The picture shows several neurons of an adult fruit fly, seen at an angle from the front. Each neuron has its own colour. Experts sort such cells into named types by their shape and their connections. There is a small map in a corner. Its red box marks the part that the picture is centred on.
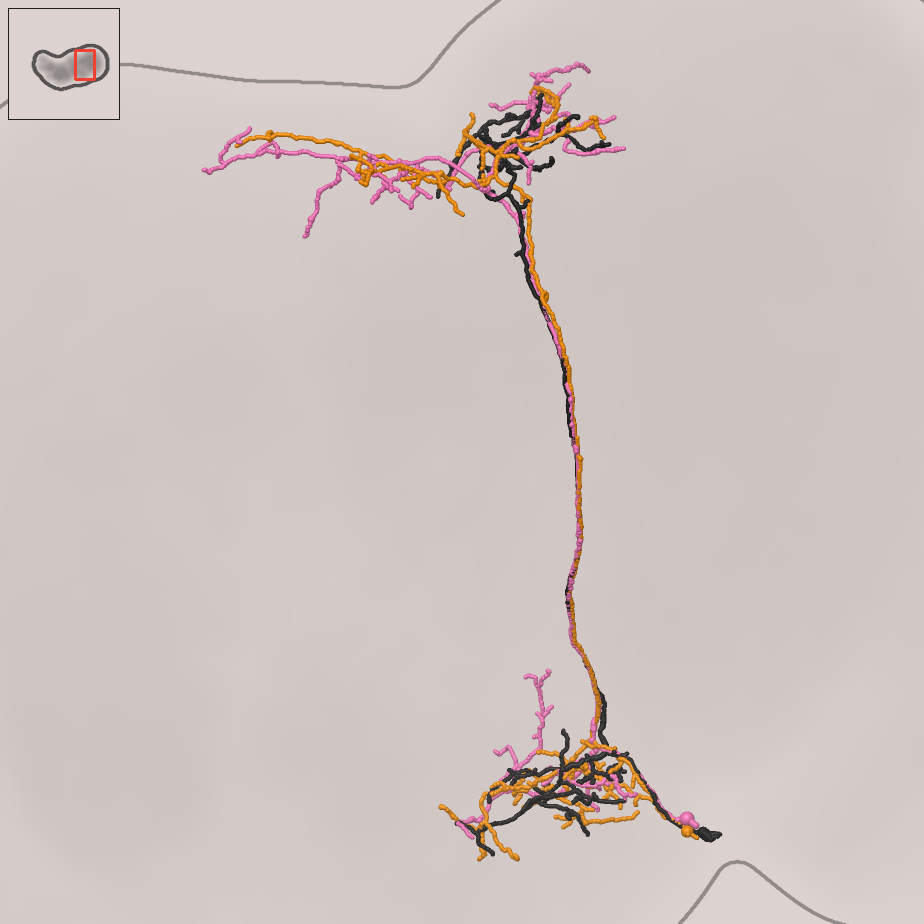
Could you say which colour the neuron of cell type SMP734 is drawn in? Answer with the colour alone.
black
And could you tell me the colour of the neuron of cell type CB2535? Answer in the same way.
pink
